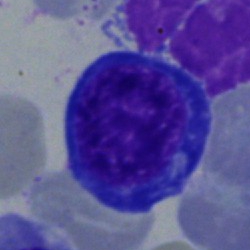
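Proerythroblast (central cell), stained human bone marrow smear. The roughly round outline is smooth, with no surface projections. Chromatin is purple and moderately clumped, with paler streaks between darker patches. The cytoplasm is a deep, intense blue, its rim wider at the lower right than at the upper left.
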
